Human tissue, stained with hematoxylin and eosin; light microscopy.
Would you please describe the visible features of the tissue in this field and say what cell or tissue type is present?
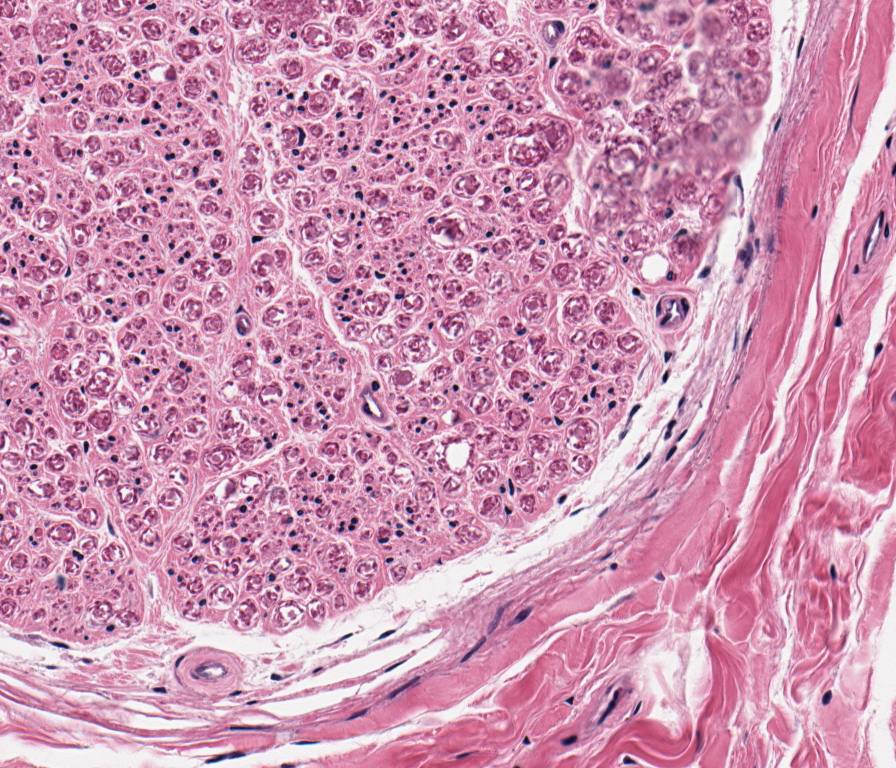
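Large rounded bundle of fibres, upper left, bordered along its lower right edge by concentric flattened layers. Fibres cut in cross section: many small round profiles, pale pink centres, clear rims. Small dark oval nuclei scattered evenly among the fibres throughout. Small thick-walled vessel in the sheath just below the bundle, lower left. Tissue: tibial nerve.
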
